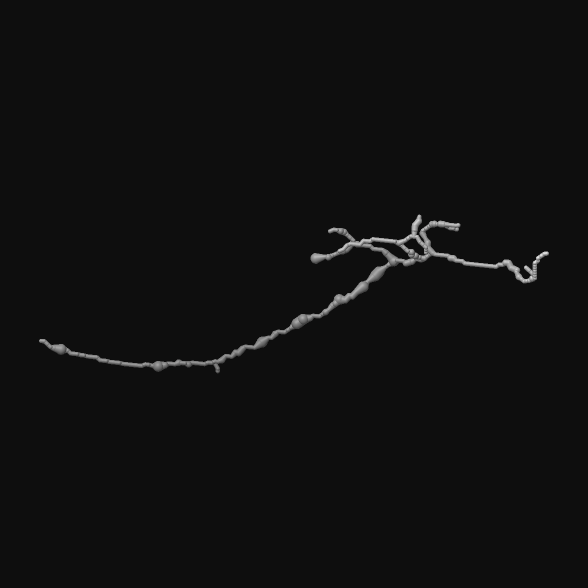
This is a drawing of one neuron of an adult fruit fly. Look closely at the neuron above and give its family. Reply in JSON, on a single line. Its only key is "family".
{"family": "class mechanosensory tactile"}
